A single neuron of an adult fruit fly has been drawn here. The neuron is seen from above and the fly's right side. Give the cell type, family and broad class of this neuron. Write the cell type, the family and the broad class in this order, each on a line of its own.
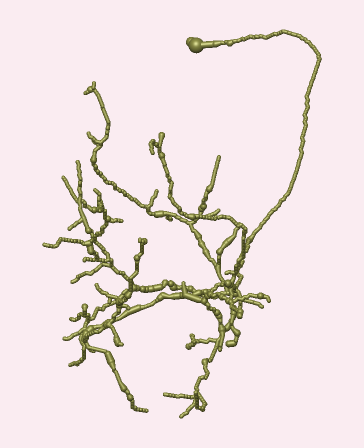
IN13B065
hemilineage 13B
nerve-cord intrinsic neuron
